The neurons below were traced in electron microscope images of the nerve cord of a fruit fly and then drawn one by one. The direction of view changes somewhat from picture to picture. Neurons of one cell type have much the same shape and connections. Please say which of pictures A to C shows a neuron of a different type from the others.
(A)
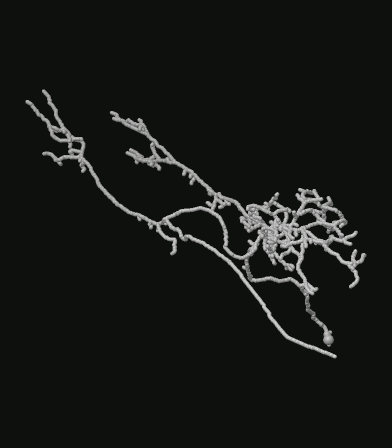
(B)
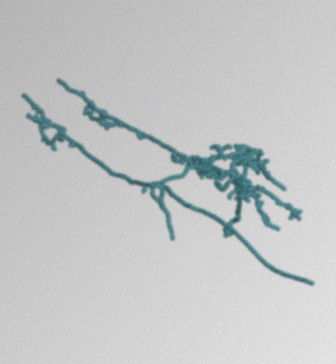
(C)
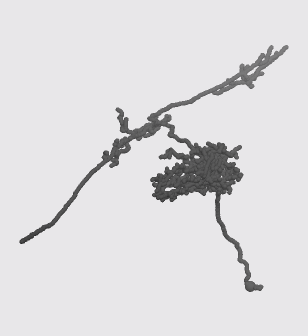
C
